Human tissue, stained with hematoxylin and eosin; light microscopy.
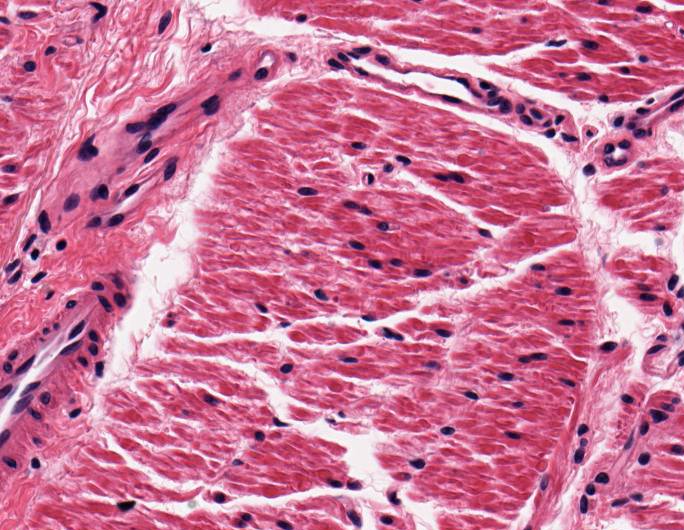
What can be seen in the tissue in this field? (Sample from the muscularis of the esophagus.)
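Pink muscle fibres make up most of this, gathered into bundles with narrow pale strands and white clefts between them. The cytoplasm is abundant and takes a deep, even pink. Over at the upper left there's loose, wavy, pale-pink fibrous tissue with scattered elongated dark nuclei. And there are no fat cells anywhere in the field.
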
